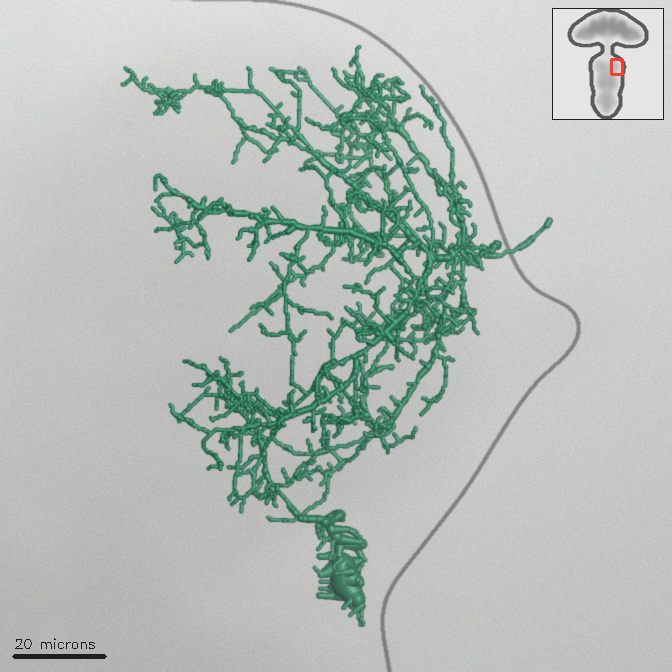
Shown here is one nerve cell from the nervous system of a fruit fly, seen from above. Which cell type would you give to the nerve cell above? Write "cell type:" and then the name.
cell type: Sternal posterior rotator MN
